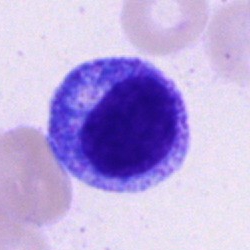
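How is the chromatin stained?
Dark purple, densely stained throughout the nucleus.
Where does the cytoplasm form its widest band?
On the left side of the cell; the cytoplasm is blue, with a paler area just to the left of the nucleus.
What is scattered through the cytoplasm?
Fine reddish-purple granules.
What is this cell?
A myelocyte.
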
